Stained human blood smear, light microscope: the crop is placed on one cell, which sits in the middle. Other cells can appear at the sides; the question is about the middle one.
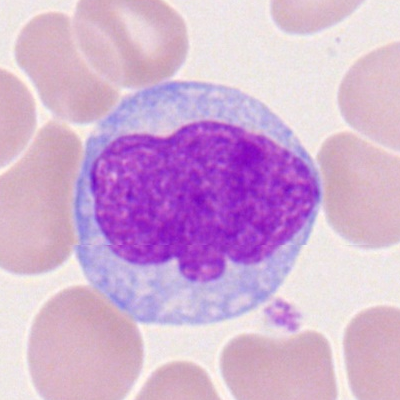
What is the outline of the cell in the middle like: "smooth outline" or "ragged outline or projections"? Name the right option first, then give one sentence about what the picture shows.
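Smooth outline. The cell outline is round and smooth.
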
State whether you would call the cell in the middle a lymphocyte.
no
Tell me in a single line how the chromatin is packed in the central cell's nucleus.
The chromatin is fine; coarse clumps are not a feature here.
